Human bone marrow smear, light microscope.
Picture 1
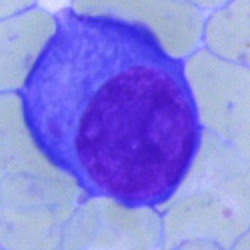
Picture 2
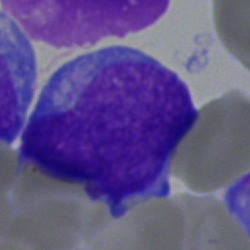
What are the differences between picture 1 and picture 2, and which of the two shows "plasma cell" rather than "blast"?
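In picture 1 you see the plasma cell, in picture 2 the blast. The plasma cell's nucleus lies eccentrically, toward the lower right, with plentiful cytoplasm spread mostly to its upper left.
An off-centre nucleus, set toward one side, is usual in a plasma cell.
In the blast, the cytoplasm forms only a deep blue rim, widest at the upper left.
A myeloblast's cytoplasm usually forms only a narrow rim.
Both cells have deep blue cytoplasm, with no distinct granules in the plasma cell and no granules in the blast.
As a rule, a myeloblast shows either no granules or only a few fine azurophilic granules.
The chromatin differs: purple and mottled with small paler spots in the plasma cell, finely granular and evenly spread rather than clumped in the blast. The outlines differ as well: the plasma cell is angular with several flattened sides, while the blast is irregular rather than smoothly round, with small blunt cytoplasmic tags projecting from its lower edge. Pale red cells press against the blast's right side and bottom.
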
